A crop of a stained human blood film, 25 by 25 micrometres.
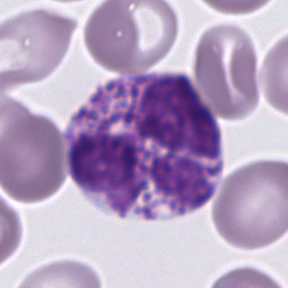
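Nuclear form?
Several large lobes.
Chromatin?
Dark purple, coarsely clumped.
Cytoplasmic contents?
Coarse dark blue-purple granules; pale pinkish-lilac cytoplasm between them.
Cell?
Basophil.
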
